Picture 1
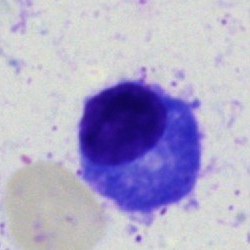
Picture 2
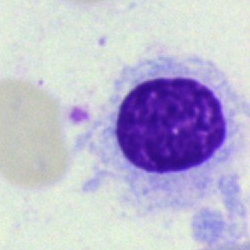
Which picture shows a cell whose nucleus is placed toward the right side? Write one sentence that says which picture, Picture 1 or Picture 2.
What picture 2 shows is a cell with its nucleus toward the right.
